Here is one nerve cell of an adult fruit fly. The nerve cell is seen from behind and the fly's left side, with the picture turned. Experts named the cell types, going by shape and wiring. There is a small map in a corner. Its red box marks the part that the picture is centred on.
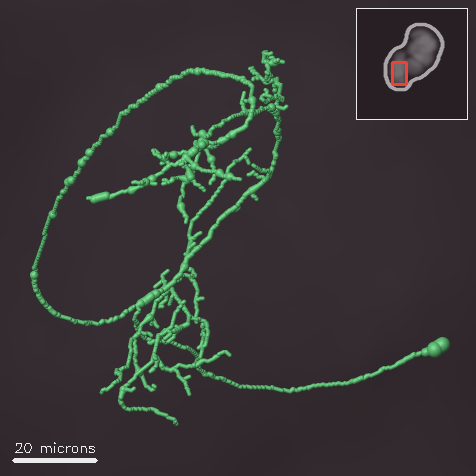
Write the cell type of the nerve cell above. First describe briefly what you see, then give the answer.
Its cell body lies at the lower right of the picture. By the scale bar it is about 100 microns wide in this view. Dozens of branch ends can be seen. Its broad class is nerve-cord intrinsic neuron. It is of cell type IN01A079.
